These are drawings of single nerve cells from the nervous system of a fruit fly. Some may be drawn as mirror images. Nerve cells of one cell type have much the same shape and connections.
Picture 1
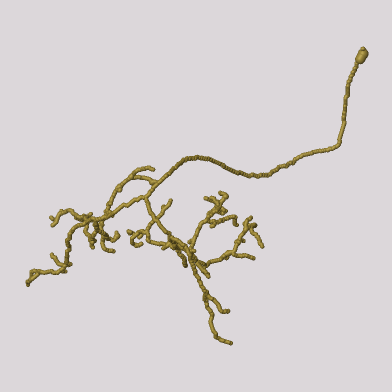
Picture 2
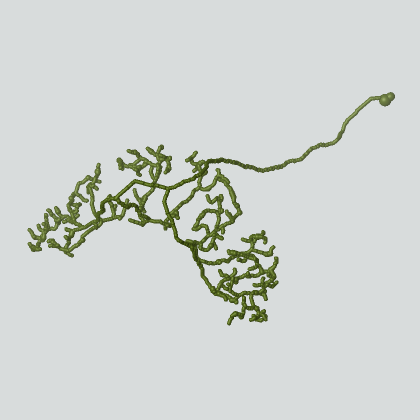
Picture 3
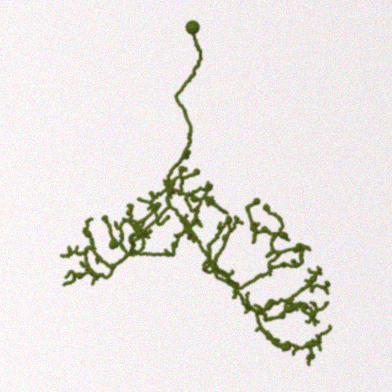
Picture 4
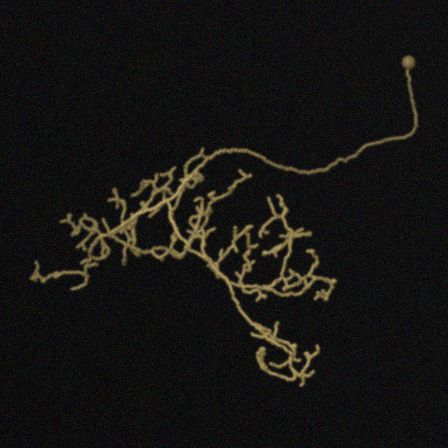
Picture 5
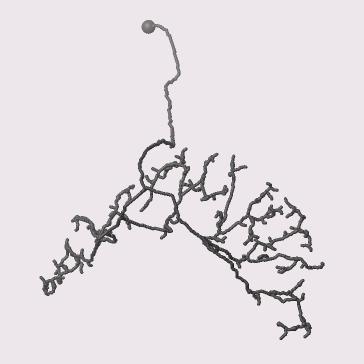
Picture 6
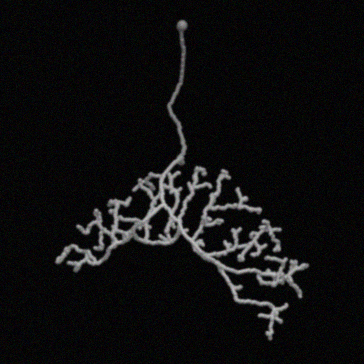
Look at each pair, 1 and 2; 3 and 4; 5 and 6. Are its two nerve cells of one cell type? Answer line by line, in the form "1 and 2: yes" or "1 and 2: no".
1 and 2: no
3 and 4: yes
5 and 6: no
